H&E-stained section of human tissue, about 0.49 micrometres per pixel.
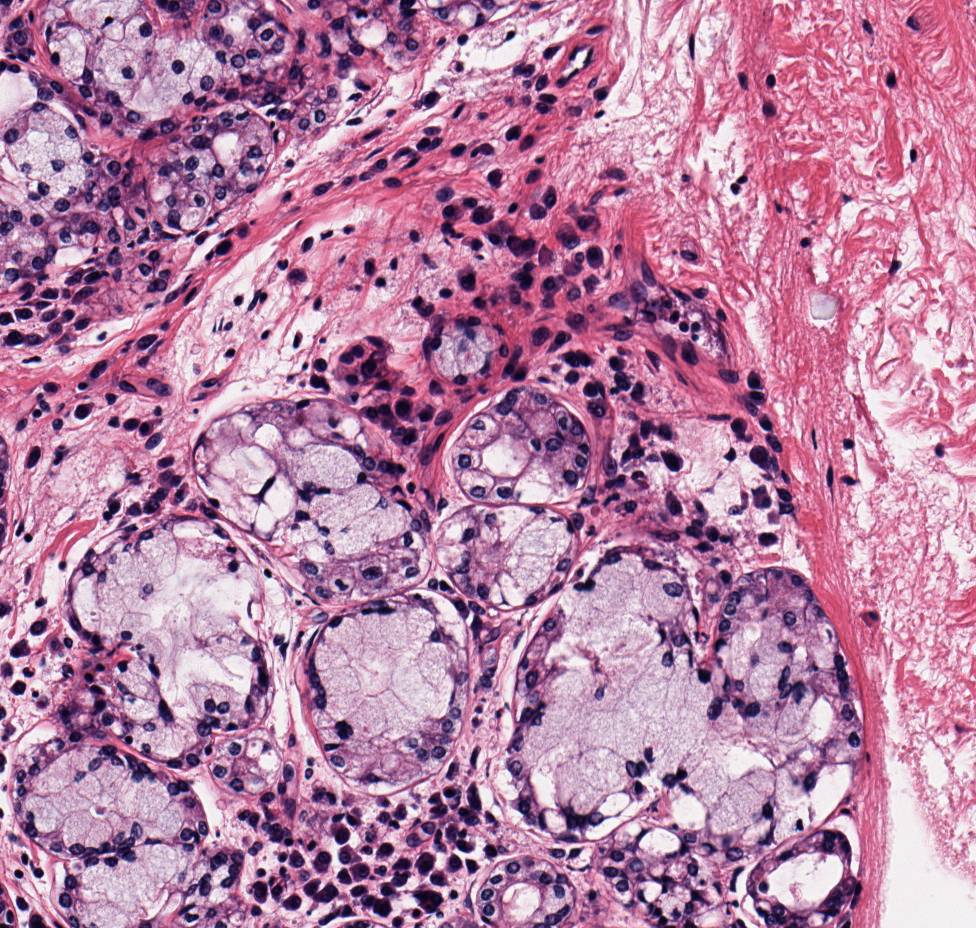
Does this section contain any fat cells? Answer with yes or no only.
No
